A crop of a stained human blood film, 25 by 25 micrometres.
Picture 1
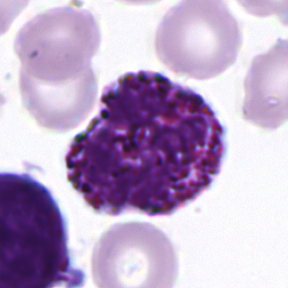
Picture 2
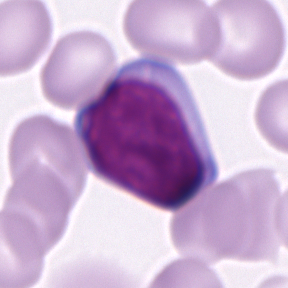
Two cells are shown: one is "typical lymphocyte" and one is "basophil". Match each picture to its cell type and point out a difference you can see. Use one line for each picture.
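Picture 1 – basophil. The cell is packed with coarse dark purple granules.
Picture 2 – typical lymphocyte. The cytoplasm shows no granules.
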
